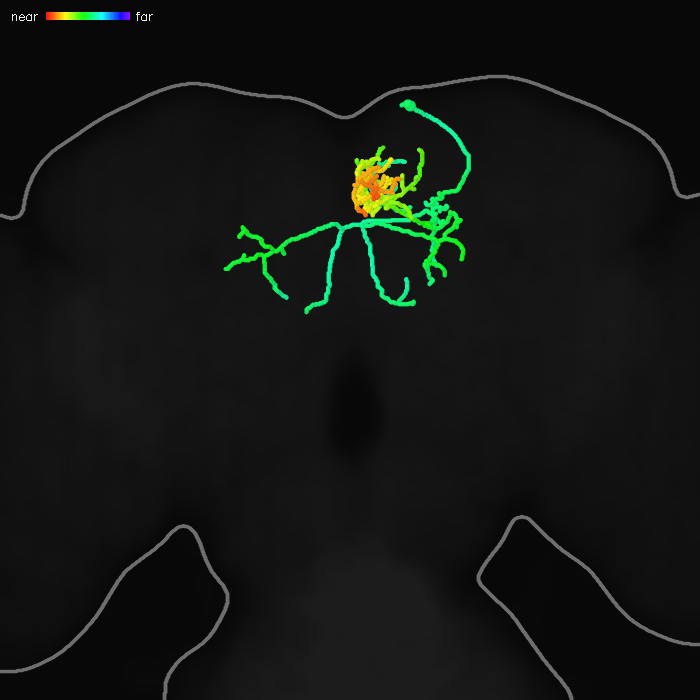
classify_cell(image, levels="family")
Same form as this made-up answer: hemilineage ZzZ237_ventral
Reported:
hemilineage SMPp&v1_posterior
